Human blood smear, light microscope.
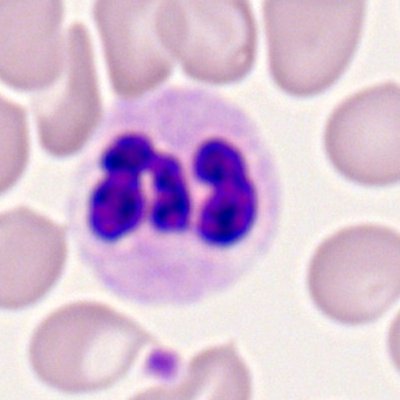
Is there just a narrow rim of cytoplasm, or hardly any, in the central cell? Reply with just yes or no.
No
